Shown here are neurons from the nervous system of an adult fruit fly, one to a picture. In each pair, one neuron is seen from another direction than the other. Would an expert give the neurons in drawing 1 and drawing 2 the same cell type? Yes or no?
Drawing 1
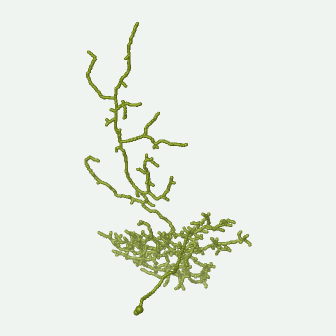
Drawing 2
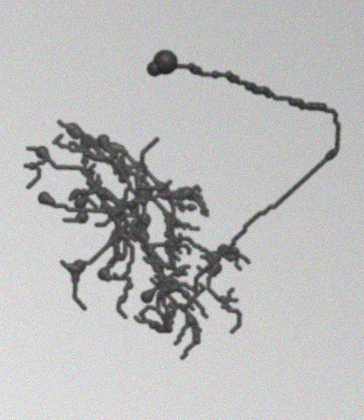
no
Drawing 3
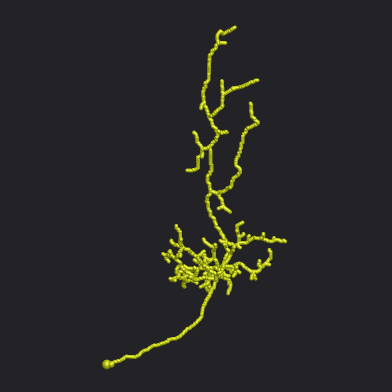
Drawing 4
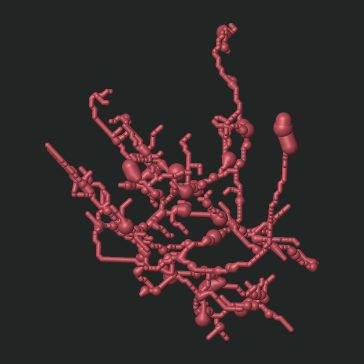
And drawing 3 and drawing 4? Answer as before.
no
